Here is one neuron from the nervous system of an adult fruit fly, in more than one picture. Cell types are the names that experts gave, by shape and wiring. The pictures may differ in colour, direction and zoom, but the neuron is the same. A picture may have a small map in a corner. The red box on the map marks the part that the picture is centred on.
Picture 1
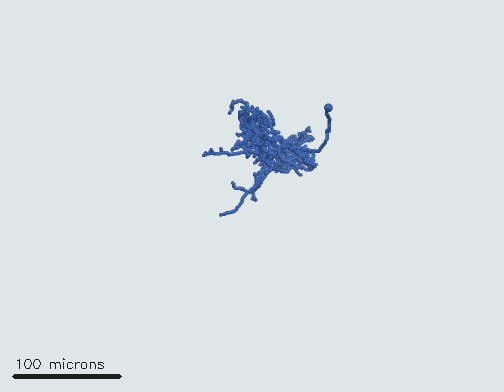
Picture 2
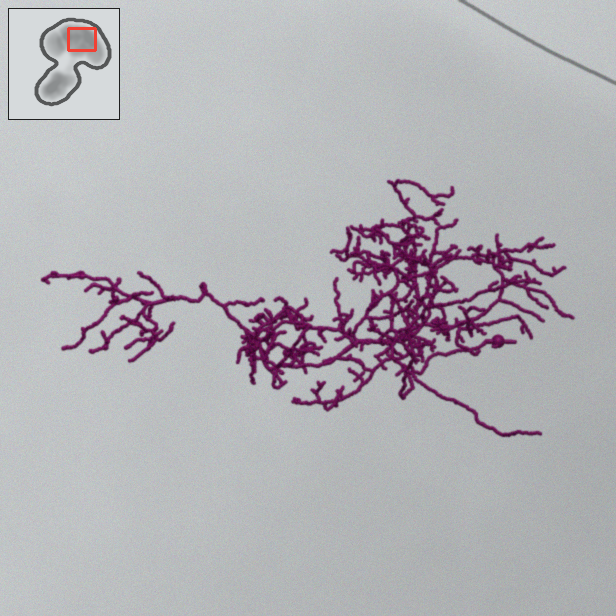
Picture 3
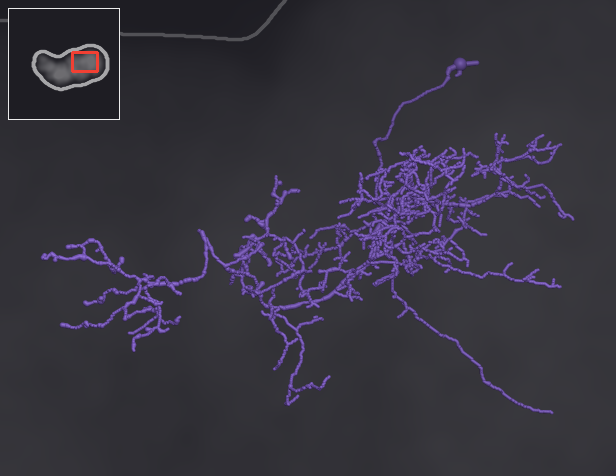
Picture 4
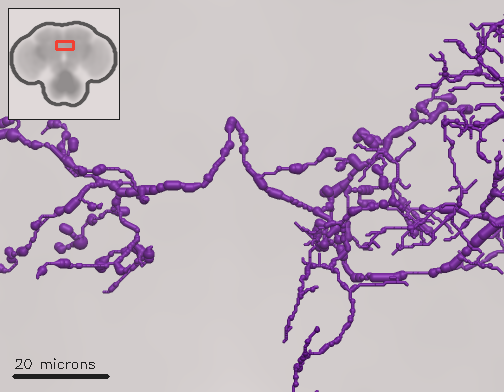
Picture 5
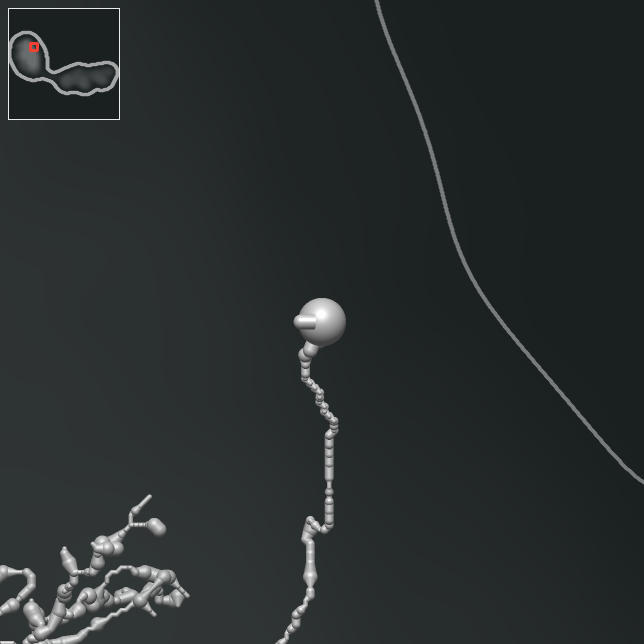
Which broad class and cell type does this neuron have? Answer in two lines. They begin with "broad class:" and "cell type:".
broad class: central-brain intrinsic neuron
cell type: CL316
